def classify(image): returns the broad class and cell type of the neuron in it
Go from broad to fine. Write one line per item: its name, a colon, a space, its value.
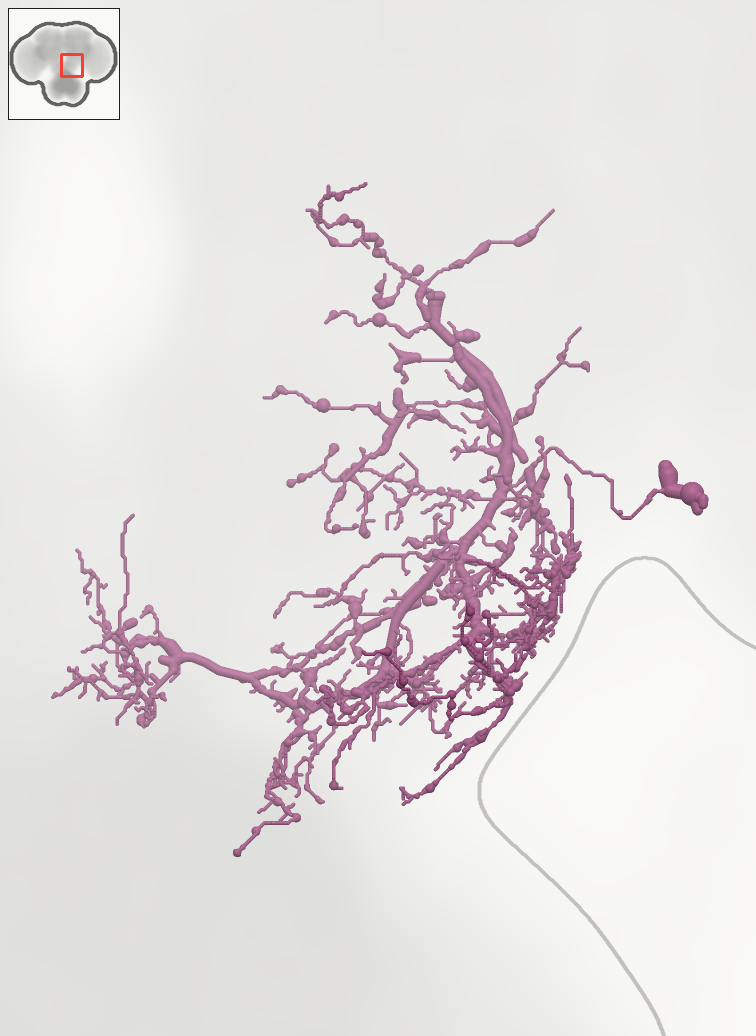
broad class: central-brain intrinsic neuron
cell type: GNG294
